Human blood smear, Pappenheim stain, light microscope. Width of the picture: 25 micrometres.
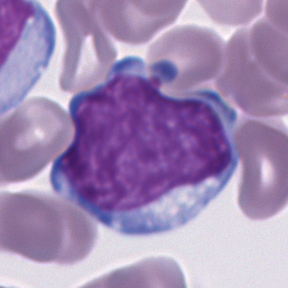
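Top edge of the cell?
Small blue knob-like projections bulge from it.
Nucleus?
A single unlobed mass with an irregular, indented outline, filling most of the cell.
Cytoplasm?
Blue, deepest along the cell edge, widest below the nucleus.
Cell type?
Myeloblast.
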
